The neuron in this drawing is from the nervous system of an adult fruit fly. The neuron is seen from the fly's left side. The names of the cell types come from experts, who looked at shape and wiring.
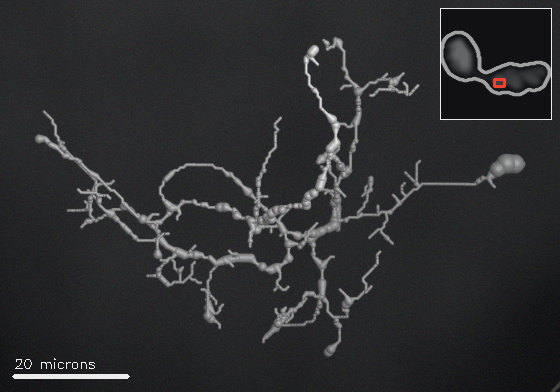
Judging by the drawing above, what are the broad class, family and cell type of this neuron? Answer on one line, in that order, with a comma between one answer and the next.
nerve-cord intrinsic neuron, hemilineage 20A.22A, IN20A.22A071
